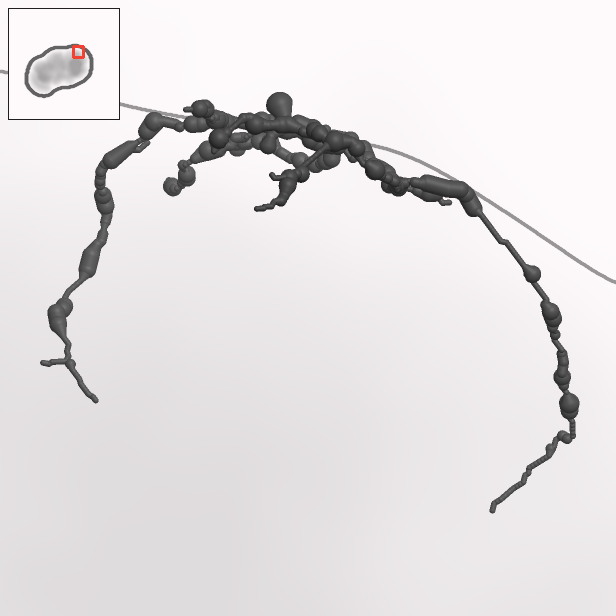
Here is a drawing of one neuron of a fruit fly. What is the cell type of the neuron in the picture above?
SNxx17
